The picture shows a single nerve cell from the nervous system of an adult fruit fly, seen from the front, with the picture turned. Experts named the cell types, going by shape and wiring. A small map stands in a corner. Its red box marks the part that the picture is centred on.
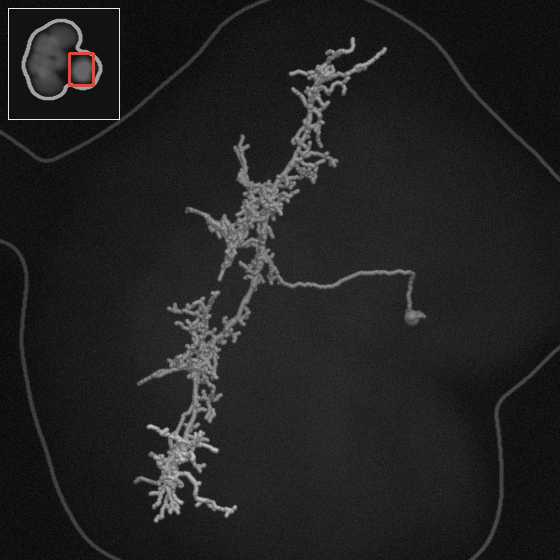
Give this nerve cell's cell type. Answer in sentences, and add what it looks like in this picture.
Its cell type is IN12B018. It is a nerve-cord intrinsic neuron. The cell body can be seen on the right of the picture. Dozens of branch ends can be seen.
